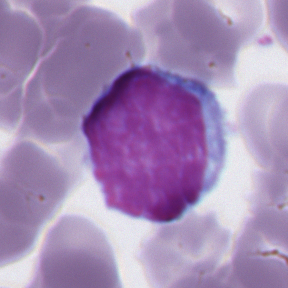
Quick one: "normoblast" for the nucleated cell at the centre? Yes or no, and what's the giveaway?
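First, the nuclear outline: a single unlobed mass, somewhat angular.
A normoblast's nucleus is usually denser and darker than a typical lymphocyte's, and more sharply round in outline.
Second, the nucleus stains a deep reddish-purple.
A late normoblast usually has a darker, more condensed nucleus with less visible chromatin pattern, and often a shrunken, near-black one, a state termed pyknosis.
On both counts the cell departs from normoblast; it is a typical lymphocyte. Third, the cytoplasm: a scant rim, pale blue-grey, with no granules.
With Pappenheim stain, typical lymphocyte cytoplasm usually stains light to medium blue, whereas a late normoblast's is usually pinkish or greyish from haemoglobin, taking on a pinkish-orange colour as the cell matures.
The blue in this rim suits typical lymphocyte, while its grey tone on its own could suit either name. Last, the nucleus fills most of the cell.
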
